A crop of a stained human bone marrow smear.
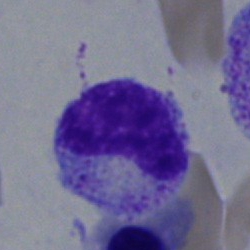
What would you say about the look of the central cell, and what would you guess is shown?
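The cell has a roughly round outline. Its nucleus occupies the upper part and more than half of the cell, with the cytoplasm gathered beneath it. Scattered purple granules lie in this cytoplasm. The cell is a metamyelocyte.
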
